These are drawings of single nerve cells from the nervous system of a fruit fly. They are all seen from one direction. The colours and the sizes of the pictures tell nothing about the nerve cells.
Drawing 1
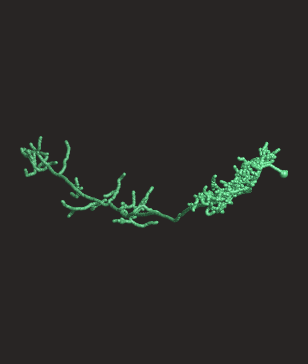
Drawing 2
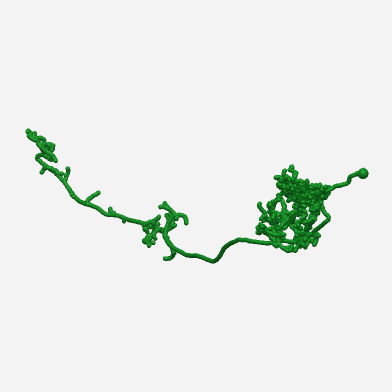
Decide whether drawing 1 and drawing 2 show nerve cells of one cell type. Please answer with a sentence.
They are of different cell types.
